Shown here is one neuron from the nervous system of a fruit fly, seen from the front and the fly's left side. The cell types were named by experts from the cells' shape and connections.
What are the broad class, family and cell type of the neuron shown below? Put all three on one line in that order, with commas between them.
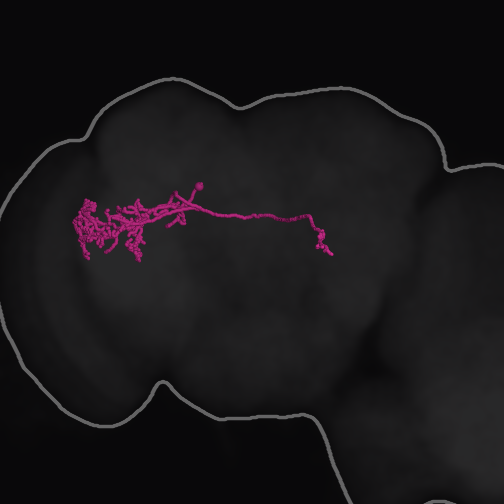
central-brain intrinsic neuron, hemilineage DL1_ventral, AVLP524_b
